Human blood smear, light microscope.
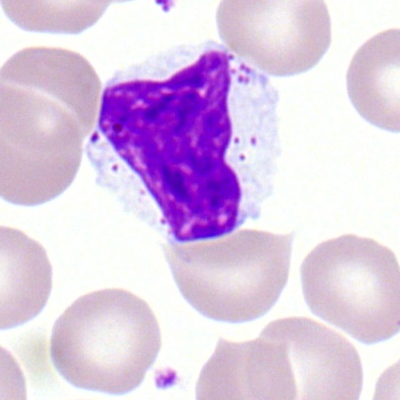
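Lymphocyte. The nucleus of the central cell is irregular and angular, roughly triangular, and lies toward the left, so the rim of cytoplasm is wider on the right. Its chromatin is dark purple and clumped, with paler streaks running through it. A few small reddish-purple granules are scattered in the cytoplasm.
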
